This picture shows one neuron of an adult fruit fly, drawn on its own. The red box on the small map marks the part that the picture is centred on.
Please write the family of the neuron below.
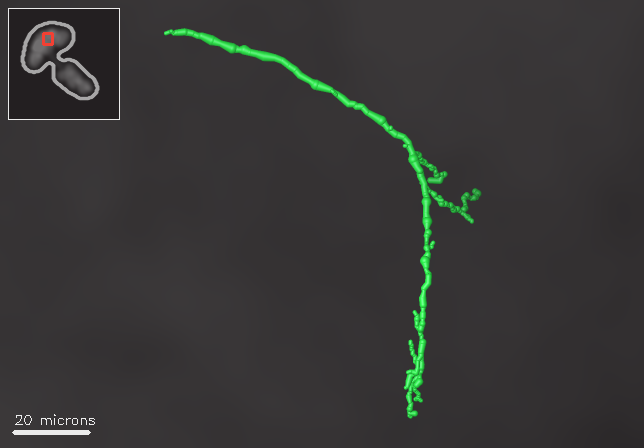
class mechanosensory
